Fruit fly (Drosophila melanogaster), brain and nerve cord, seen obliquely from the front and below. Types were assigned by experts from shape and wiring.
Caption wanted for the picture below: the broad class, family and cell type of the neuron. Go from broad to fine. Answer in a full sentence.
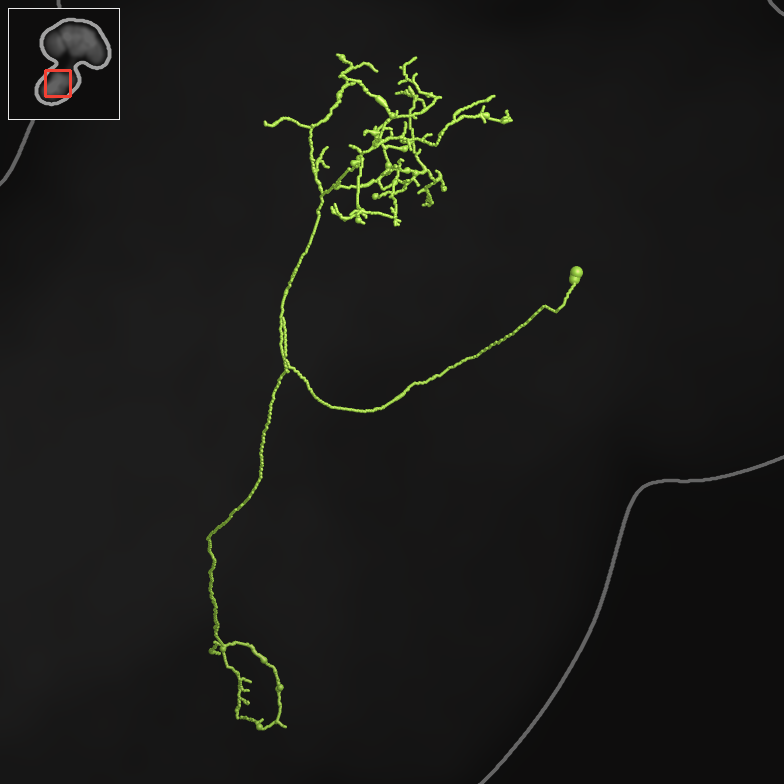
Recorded: A nerve-cord intrinsic neuron of hemilineage 11A, type IN11A043.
